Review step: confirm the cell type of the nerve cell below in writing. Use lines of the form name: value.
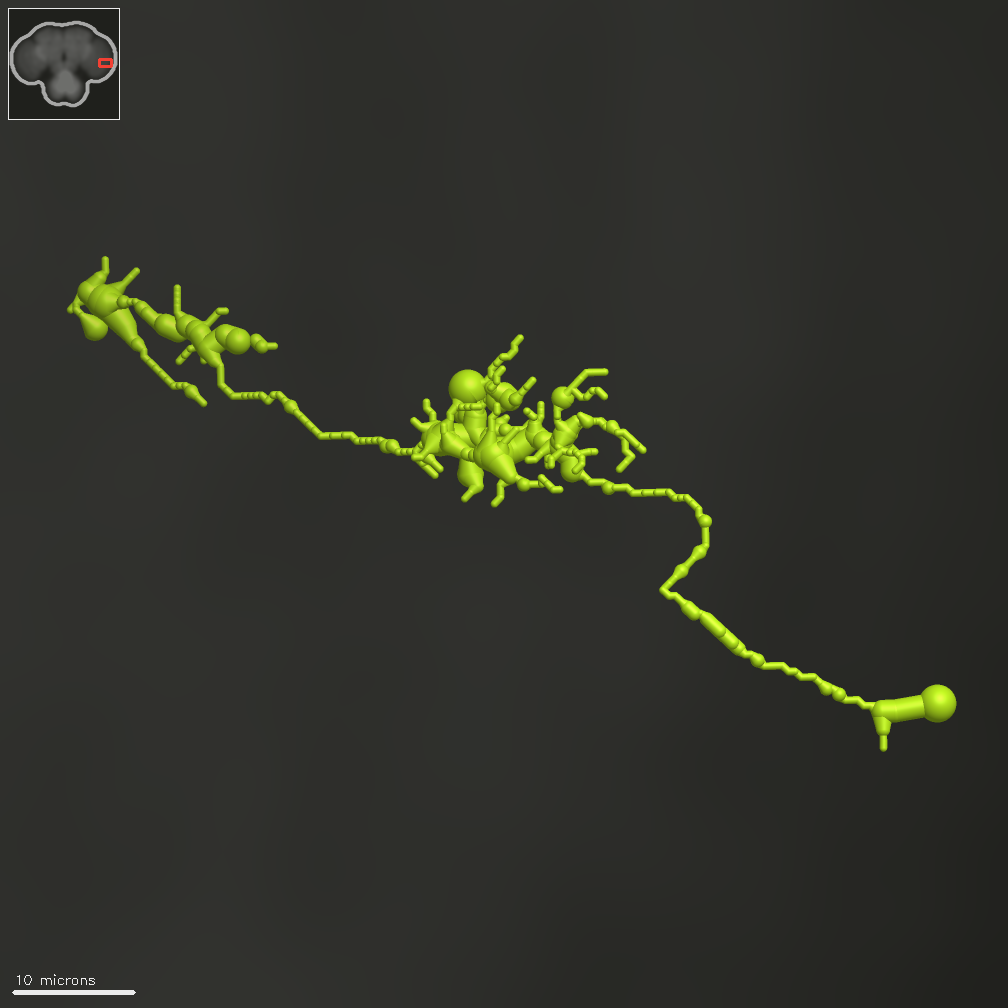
cell type: Mi9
